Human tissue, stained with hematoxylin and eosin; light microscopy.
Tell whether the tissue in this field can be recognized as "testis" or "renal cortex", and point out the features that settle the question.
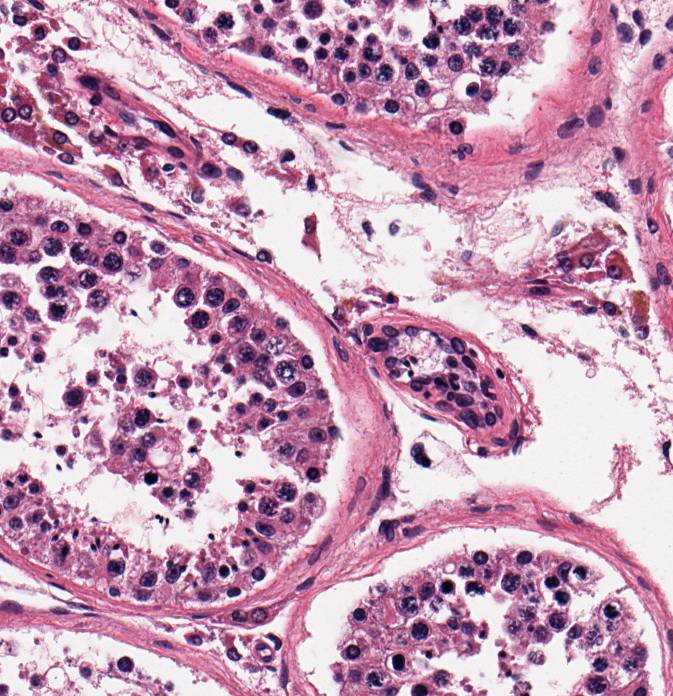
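Testis, I think, not renal cortex. The rounded tubules, largest on the left, sit in loose interstitial tissue. What decides it is their lining: a stratified epithelium several cell layers thick, of rounded germ cells with dark round nuclei. In the large left tubule, many cells have large round nuclei with coarse, thread-like chromatin, consistent with spermatocytes.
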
